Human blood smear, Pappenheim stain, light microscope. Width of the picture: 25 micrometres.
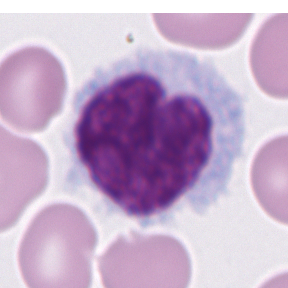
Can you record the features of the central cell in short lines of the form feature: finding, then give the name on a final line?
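Nucleus: about 12 micrometres across
Nuclear edge: a single notch indenting the upper edge
Chromatin: dark purple with scattered paler patches
Cytoplasm: pale greyish blue
Cytoplasm spread: widest on the right side of the nucleus
Name: hairy cell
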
